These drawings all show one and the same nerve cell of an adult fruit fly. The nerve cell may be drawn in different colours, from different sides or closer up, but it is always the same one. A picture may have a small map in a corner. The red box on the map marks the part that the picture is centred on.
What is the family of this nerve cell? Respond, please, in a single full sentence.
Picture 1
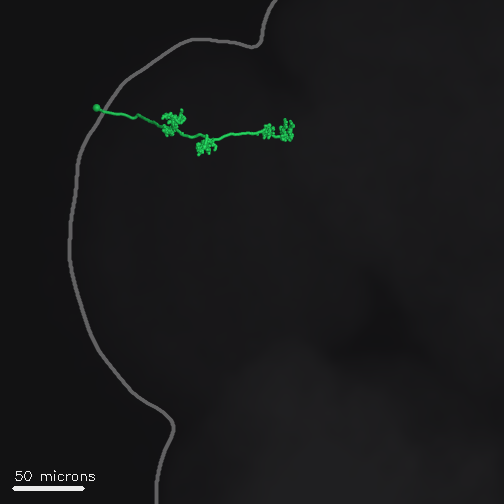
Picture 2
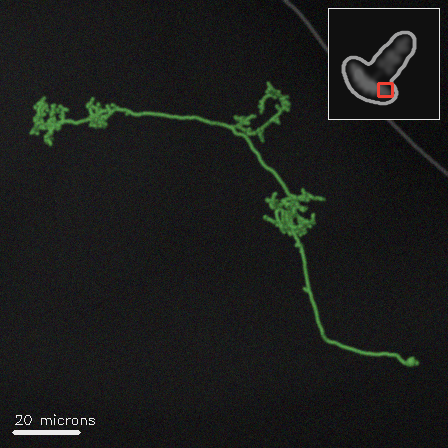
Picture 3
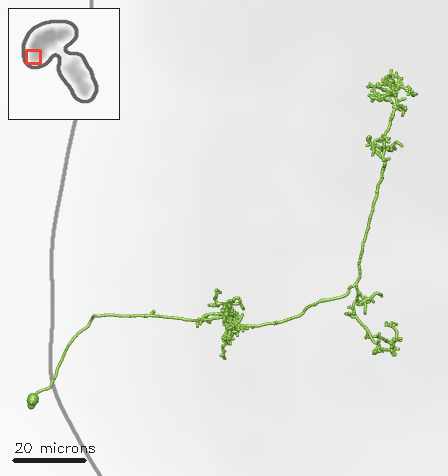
The nerve cell sits within family TmY.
